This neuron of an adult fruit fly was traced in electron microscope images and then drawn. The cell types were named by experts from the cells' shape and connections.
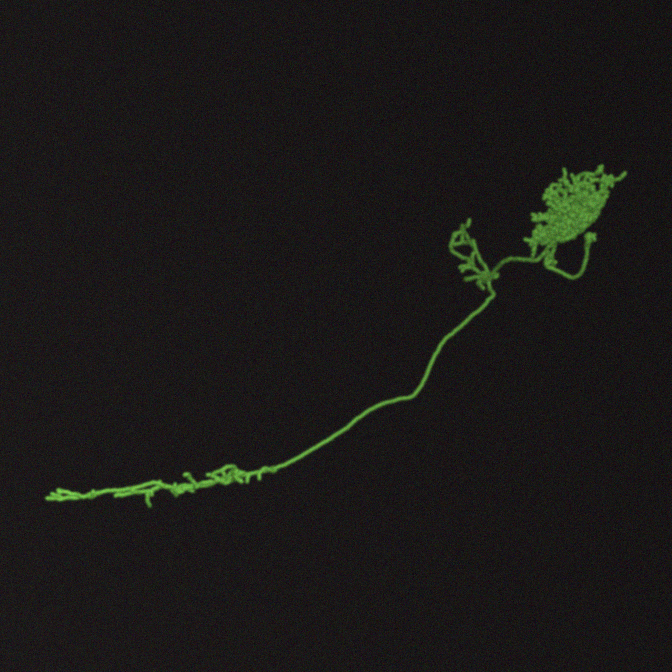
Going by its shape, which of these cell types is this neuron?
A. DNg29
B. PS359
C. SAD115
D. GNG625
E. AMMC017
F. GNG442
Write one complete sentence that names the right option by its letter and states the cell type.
The type of the neuron is cell type DNg29, option A.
